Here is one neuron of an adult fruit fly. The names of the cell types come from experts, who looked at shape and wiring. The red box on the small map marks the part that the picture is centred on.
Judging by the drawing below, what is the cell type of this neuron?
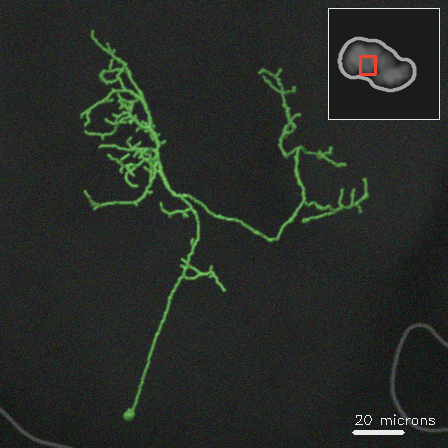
PS353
